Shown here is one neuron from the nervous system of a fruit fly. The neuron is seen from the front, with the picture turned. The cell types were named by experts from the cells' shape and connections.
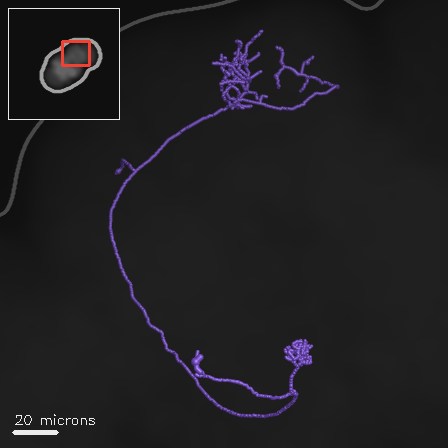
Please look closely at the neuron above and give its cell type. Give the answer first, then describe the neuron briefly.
Its cell type is DA3_adPN. It is a central-brain intrinsic neuron. The cell body is at the bottom of the picture. By the scale bar it is about 180 microns tall in this view.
